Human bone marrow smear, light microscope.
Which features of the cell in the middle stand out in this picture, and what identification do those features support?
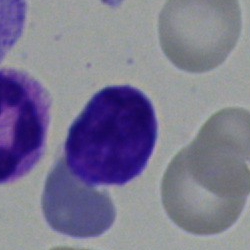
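Oval in outline, the cell has a smooth, even border. Almost no cytoplasm is visible around the nucleus, and the chromatin is densely stained dark purple throughout. No granules are seen. This cell is a lymphocyte.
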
